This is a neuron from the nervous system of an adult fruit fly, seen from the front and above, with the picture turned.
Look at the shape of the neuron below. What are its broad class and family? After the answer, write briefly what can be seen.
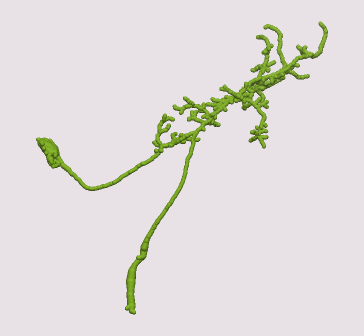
Its broad class is motor neuron of the nerve cord. Its family is hemilineage 16B. The picture shows dozens of branch ends. In this view it is about as wide as it is tall.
